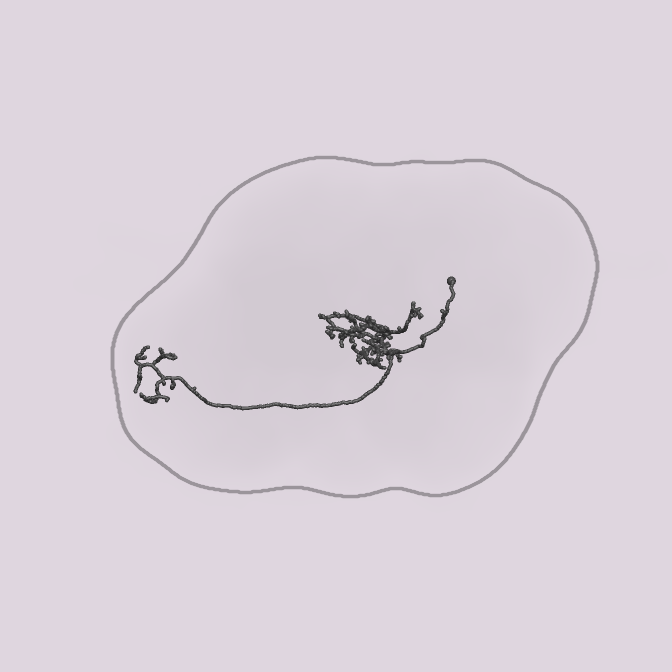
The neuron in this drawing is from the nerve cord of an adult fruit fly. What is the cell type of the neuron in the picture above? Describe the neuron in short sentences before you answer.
As drawn here it is wider than it is tall. This is a nerve-cord intrinsic neuron. It is of cell type IN01A071.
